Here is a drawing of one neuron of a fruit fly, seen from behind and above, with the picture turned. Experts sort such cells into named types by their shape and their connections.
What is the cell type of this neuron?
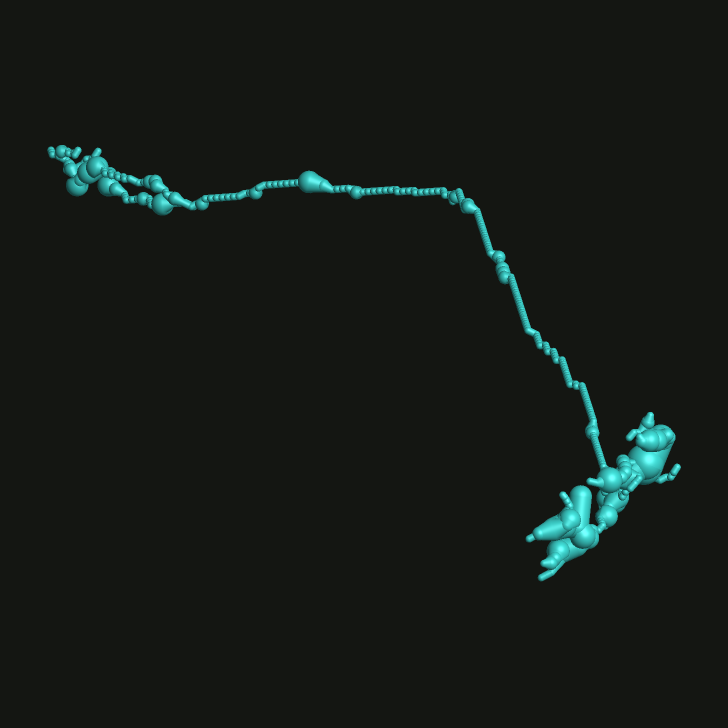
T1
